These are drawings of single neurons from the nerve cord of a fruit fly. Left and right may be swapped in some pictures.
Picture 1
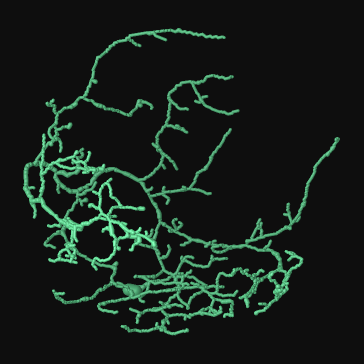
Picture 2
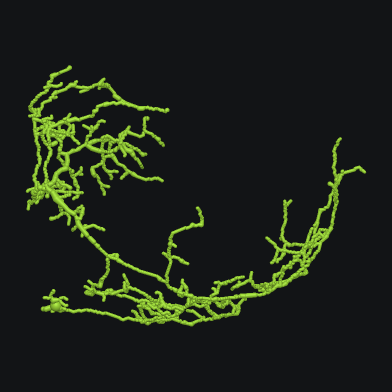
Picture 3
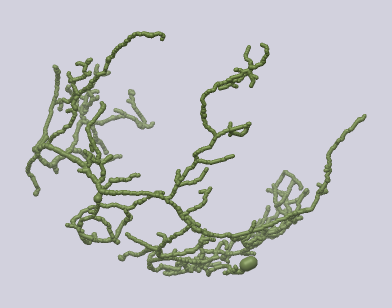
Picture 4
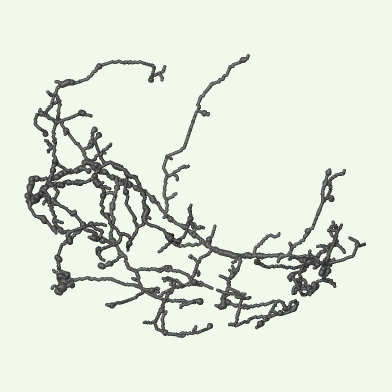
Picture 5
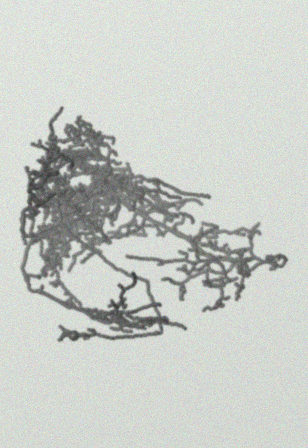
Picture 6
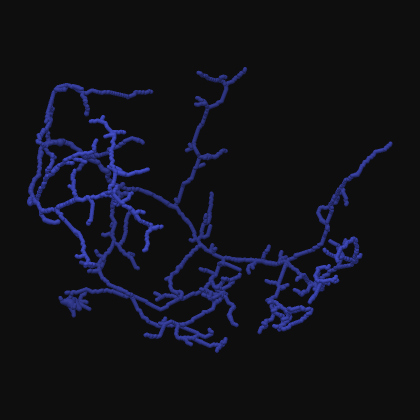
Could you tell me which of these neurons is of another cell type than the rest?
Picture 5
